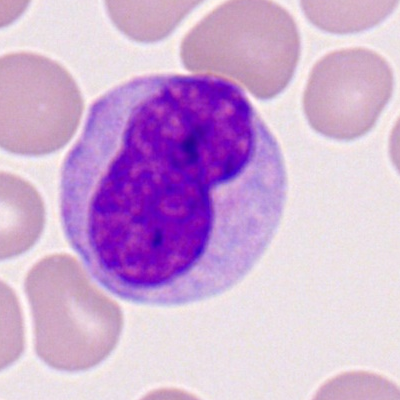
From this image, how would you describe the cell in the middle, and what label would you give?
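Notice the deep notch on the right side of the nucleus, giving it a folded kidney-like shape. The purple chromatin has paler patches, not uniform density. A moderate amount of cytoplasm surrounds it, with only faint fine speckling and no large distinct granules. What you are looking at is a monocyte.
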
